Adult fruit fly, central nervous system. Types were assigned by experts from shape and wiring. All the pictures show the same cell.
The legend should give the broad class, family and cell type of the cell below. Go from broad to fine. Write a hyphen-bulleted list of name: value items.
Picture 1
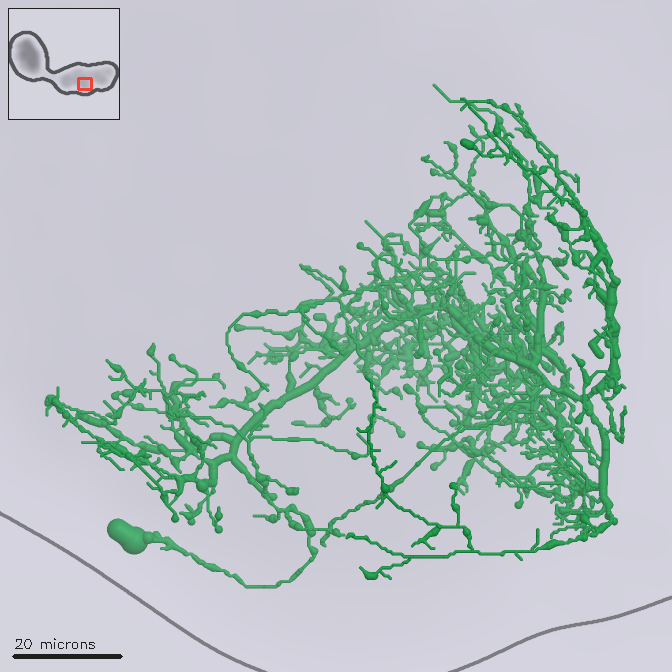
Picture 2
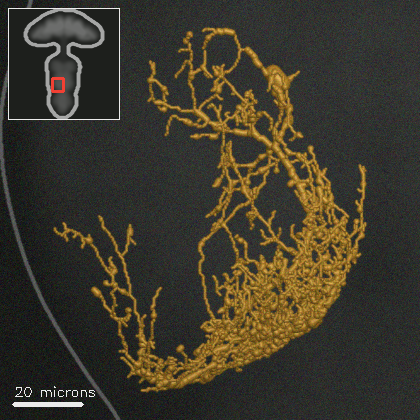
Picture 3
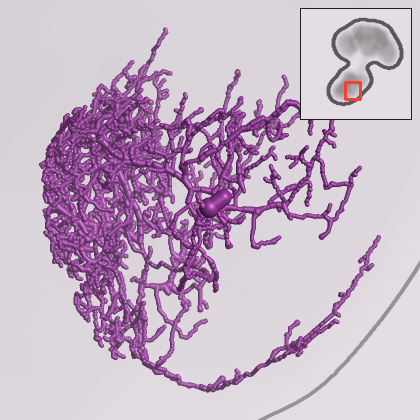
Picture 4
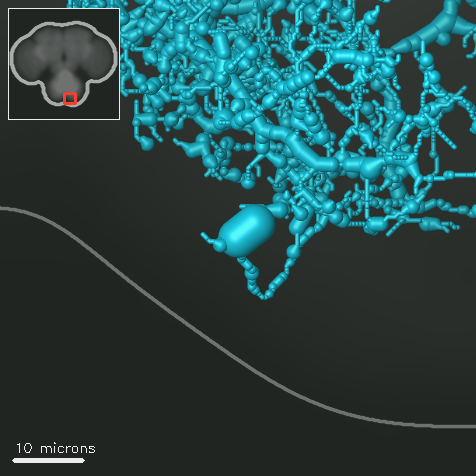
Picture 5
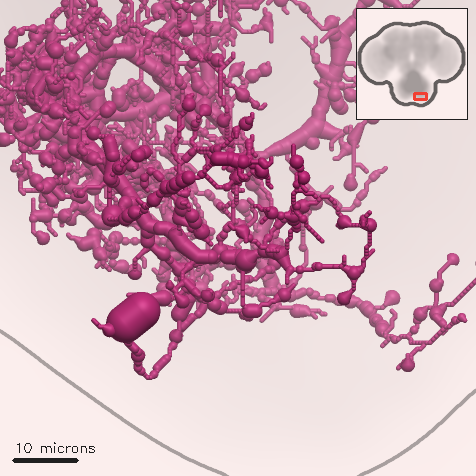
- broad class: nerve-cord intrinsic neuron
- family: hemilineage 13A
- cell type: IN13A007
